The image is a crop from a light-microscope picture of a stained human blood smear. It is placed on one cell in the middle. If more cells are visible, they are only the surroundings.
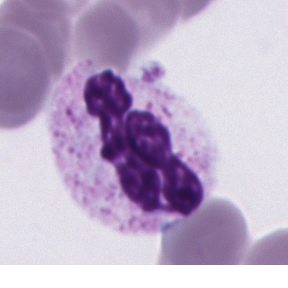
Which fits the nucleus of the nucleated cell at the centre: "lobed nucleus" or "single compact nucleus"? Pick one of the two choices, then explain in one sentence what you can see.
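Lobed nucleus. The nucleus is divided into several lobes joined together.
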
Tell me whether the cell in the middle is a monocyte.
no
